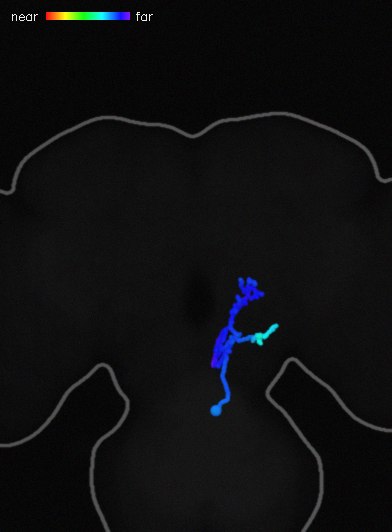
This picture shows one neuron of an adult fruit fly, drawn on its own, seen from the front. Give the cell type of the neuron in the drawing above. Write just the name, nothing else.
GNG329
